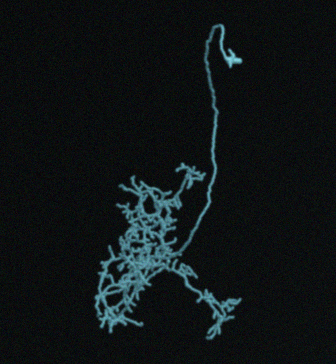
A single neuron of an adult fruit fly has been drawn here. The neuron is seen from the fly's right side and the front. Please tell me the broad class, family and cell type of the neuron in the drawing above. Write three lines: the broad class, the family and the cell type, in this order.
central-brain intrinsic neuron
hemilineage WEDd1
PS042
